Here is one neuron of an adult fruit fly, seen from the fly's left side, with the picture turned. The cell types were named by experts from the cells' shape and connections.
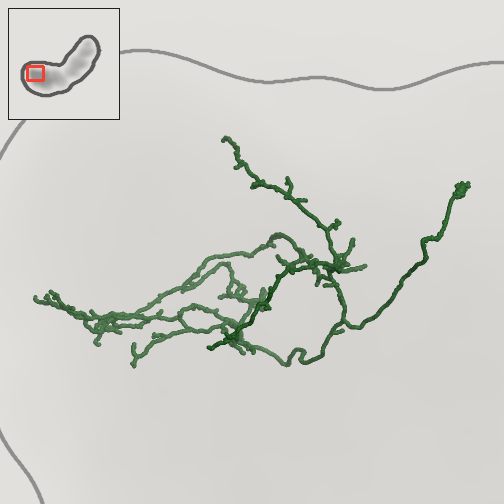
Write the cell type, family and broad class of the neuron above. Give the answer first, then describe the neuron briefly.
It is of cell type CB3900. Its family is hemilineage DL1_ventral. Its broad class is central-brain intrinsic neuron. In this view it is wider than it is tall.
